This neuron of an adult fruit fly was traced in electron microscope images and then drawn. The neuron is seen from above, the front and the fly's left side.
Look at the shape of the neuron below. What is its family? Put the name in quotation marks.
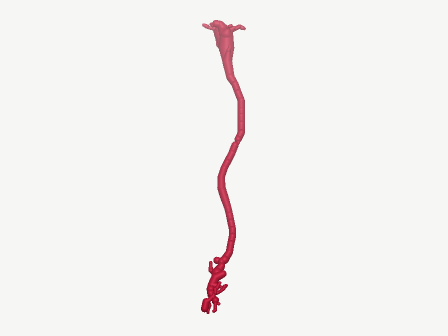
"L"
